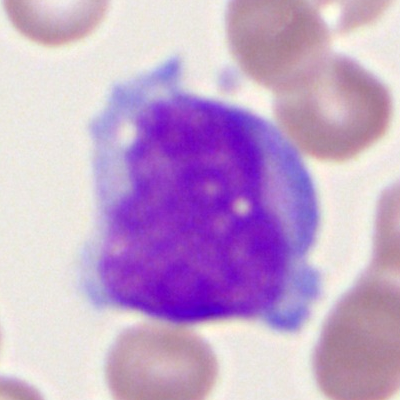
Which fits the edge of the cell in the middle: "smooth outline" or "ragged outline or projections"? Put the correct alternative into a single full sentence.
The cell has an edge that is ragged or frayed, or carries projections, blebs or tags.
